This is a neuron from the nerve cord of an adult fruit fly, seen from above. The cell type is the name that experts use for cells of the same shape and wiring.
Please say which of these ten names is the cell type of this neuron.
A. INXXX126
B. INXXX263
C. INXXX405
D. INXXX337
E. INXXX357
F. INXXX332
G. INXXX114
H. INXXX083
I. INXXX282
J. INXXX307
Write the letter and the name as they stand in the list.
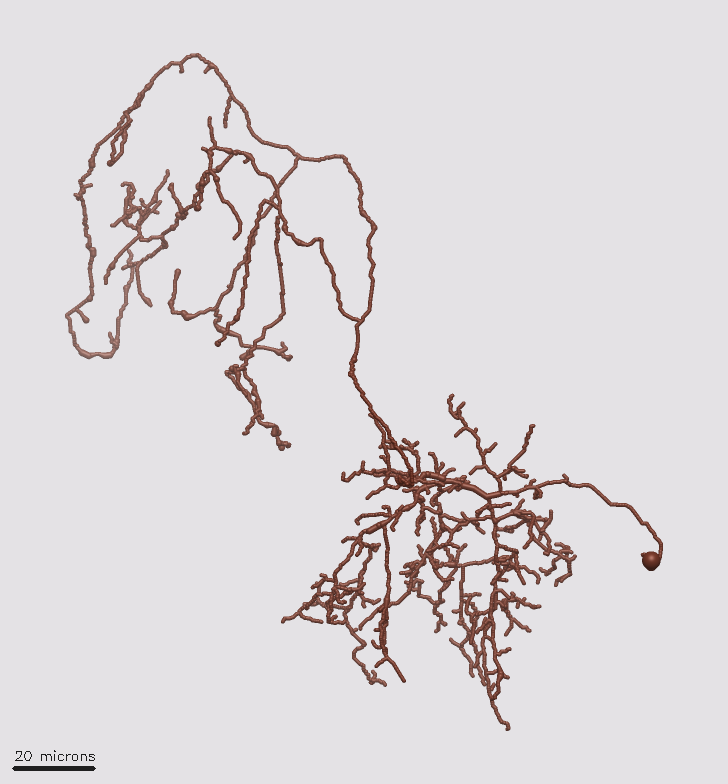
J. INXXX307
